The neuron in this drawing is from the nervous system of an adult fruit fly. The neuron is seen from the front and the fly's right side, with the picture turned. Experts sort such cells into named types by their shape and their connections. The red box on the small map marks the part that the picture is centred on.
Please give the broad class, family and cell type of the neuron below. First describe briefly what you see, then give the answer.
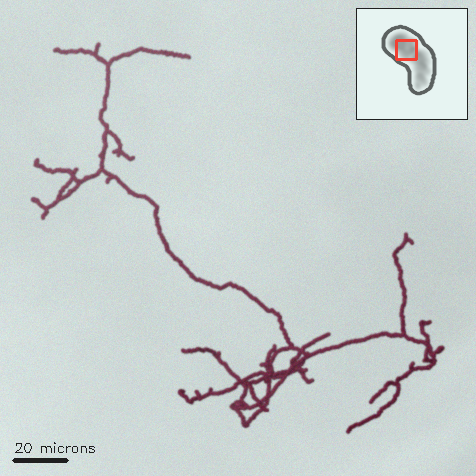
From left to right in the picture it spans about 160 microns. In this view it is about as wide as it is tall. Its broad class is central-brain intrinsic neuron. The family is hemilineage DM4_ventral. The cell type is CB2956.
